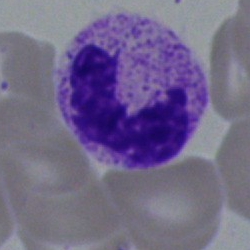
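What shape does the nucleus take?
A horseshoe along the left and lower parts of the cell, curved around a pale patch of cytoplasm in the upper right.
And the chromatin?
Dark purple, coarsely clumped; I see no nucleoli.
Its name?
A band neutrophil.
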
